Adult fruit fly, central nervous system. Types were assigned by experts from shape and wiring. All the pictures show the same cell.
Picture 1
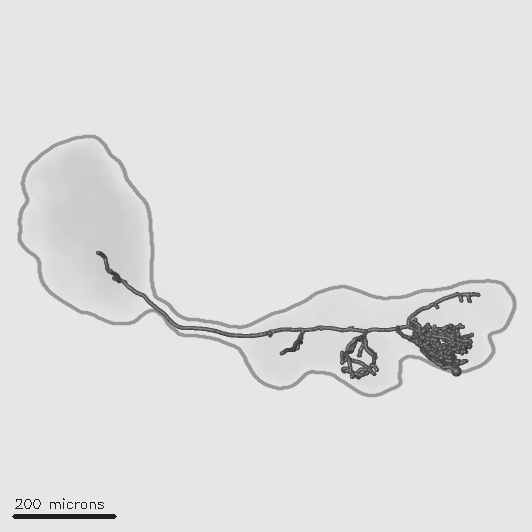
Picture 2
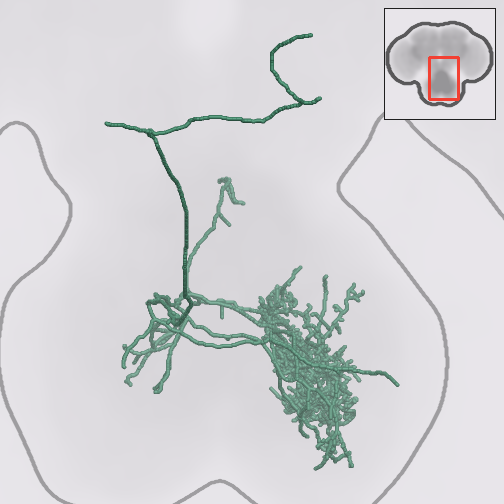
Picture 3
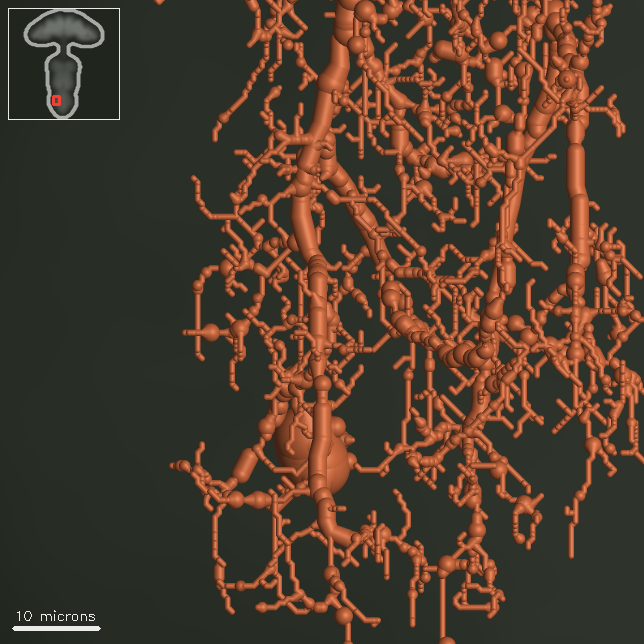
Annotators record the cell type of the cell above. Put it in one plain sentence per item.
The cell type is AN07B005.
